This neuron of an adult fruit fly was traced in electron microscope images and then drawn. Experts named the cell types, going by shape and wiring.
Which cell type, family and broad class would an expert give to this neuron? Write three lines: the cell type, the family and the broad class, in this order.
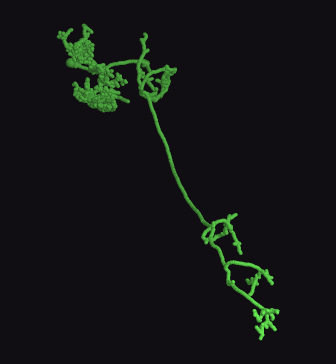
DNge040
hemilineage MD3
descending neuron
